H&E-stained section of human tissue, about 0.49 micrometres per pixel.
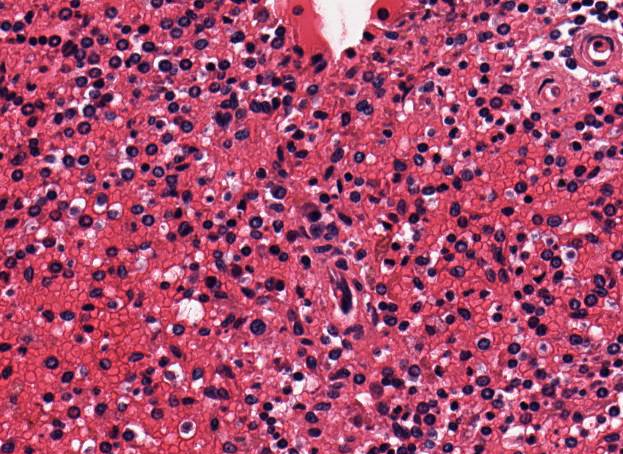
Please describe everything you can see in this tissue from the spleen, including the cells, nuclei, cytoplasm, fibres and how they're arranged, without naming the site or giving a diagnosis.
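Look first at the small nucleated cells with round, dark-staining nuclei; they're spread fairly evenly over the whole field. Notice how many of those nuclei sit inside a thin, pale halo of cytoplasm. Now follow the band of elongated, spindle-shaped nuclei running vertically down the centre. Finally, at the upper right, you'll find small round structures whose walls are concentrically layered.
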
